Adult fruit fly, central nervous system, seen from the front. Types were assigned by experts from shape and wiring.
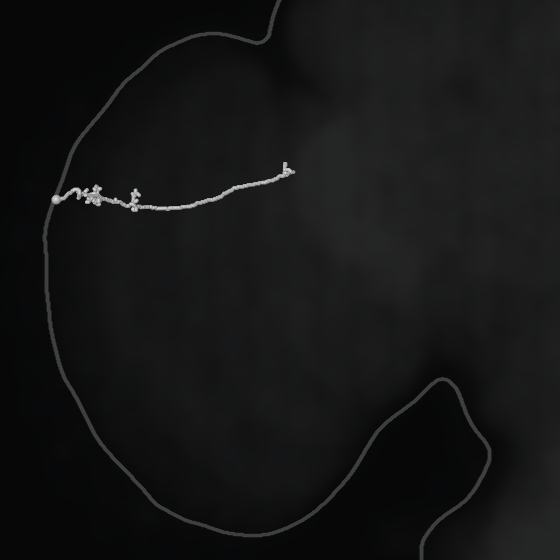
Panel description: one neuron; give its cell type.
Tm20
